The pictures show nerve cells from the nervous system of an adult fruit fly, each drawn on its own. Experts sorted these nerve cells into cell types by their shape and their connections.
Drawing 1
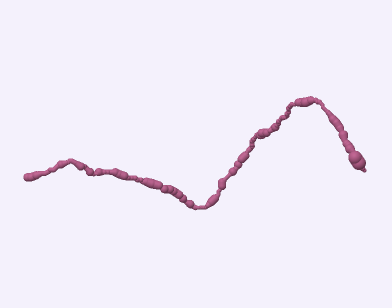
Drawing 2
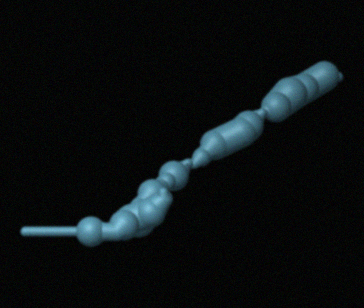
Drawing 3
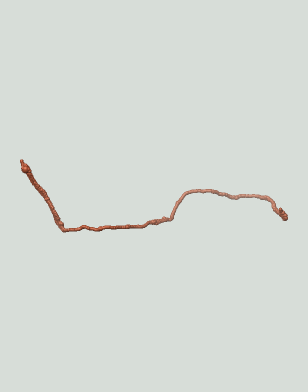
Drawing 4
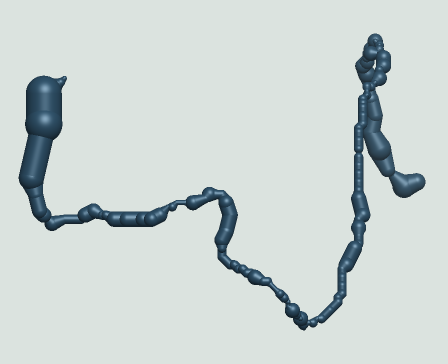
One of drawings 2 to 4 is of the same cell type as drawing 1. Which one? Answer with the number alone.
3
